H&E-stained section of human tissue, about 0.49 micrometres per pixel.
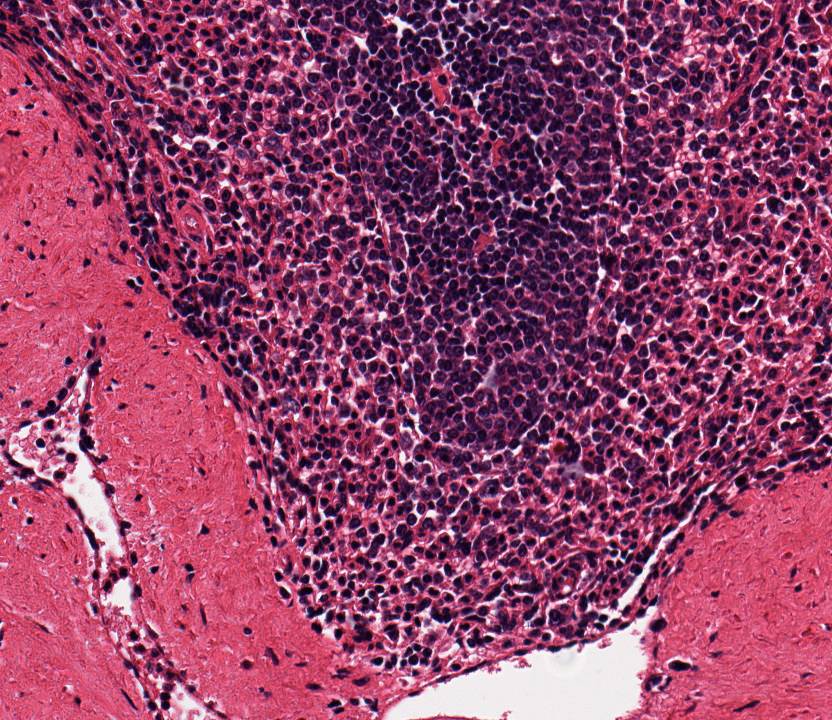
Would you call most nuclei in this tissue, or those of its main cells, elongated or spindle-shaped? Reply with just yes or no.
No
